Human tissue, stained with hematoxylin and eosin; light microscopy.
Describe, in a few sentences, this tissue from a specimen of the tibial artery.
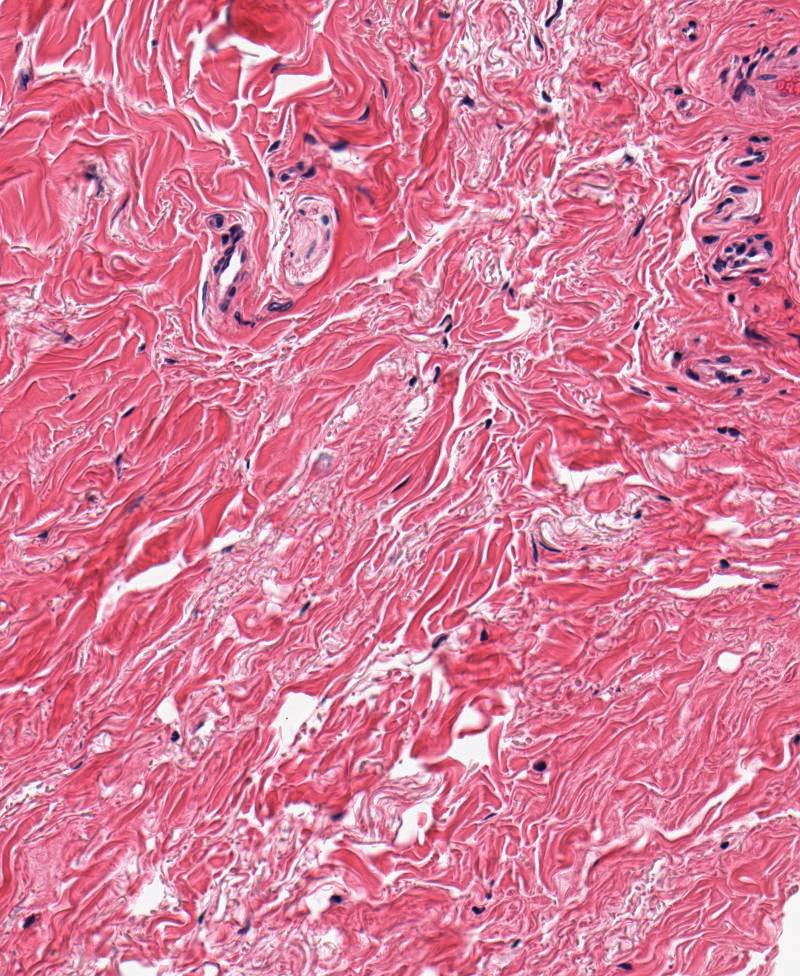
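Starting with the fibres, wavy eosinophilic collagen bundles fill the field, thick, deep pink-red and interwoven in haphazard directions. Turning to cells, they are sparse: scattered small, dark, elongated nuclei between the bundles. Finally, small vessels with clustered dark nuclei in their walls lie in the upper part.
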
